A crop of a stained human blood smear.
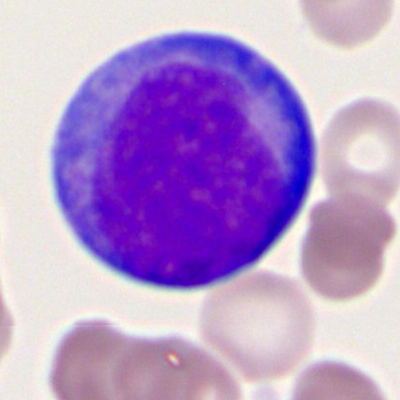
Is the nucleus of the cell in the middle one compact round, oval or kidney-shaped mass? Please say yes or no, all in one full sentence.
Yes, it is a single compact round, oval or kidney-shaped nucleus that this cell has.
